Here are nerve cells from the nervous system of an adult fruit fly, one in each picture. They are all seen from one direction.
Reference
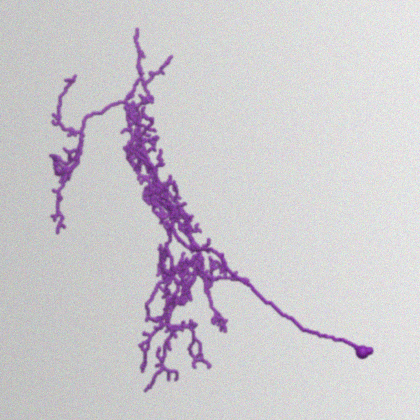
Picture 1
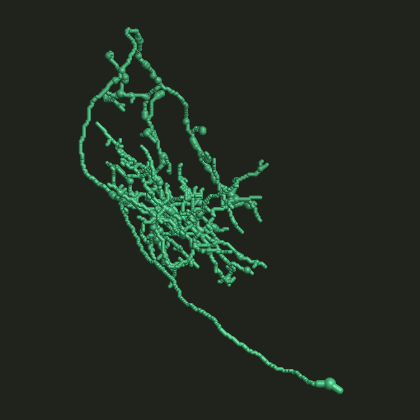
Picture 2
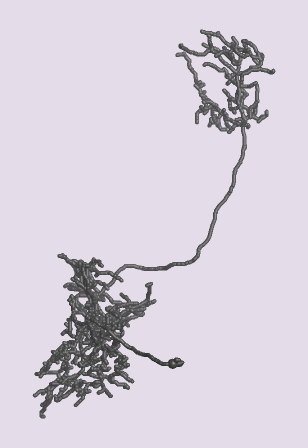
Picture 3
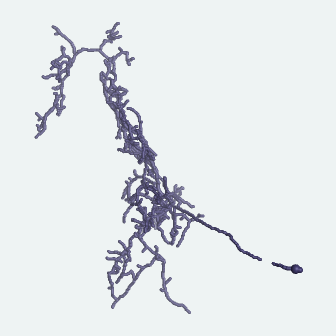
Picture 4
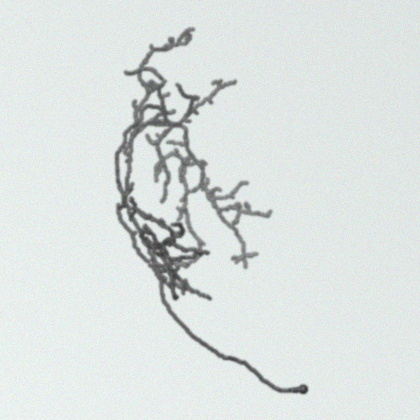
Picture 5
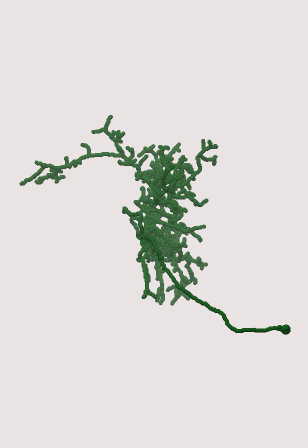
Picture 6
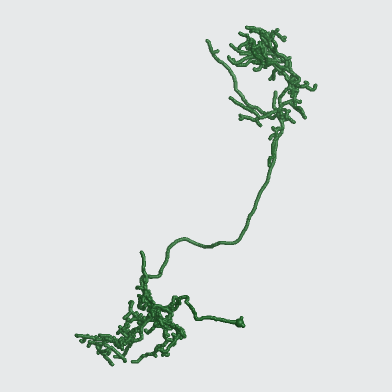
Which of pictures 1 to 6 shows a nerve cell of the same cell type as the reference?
3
